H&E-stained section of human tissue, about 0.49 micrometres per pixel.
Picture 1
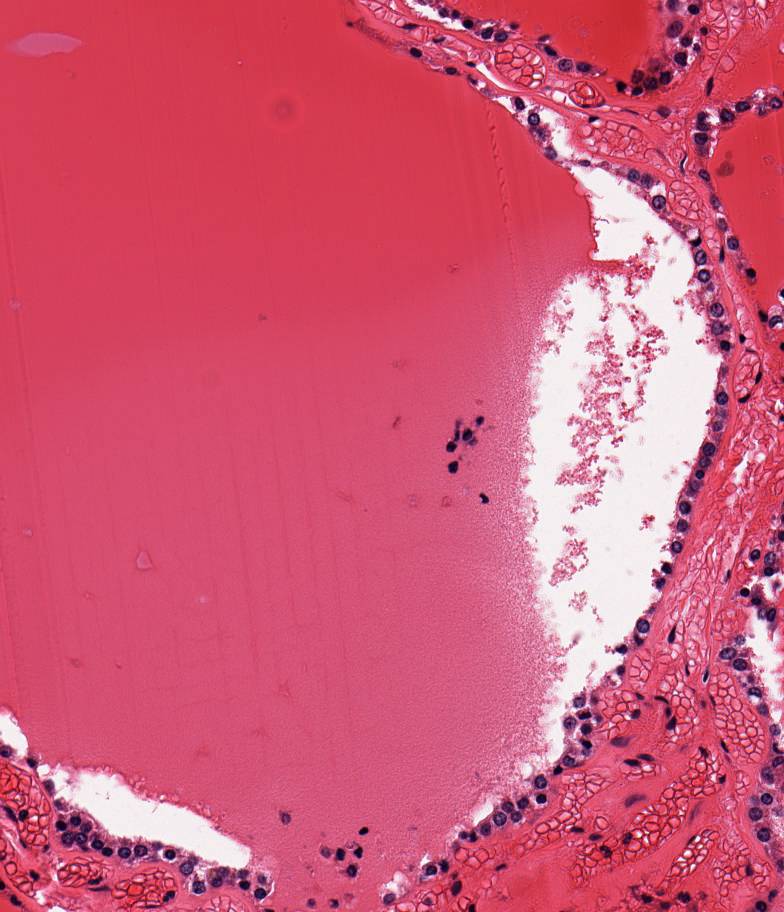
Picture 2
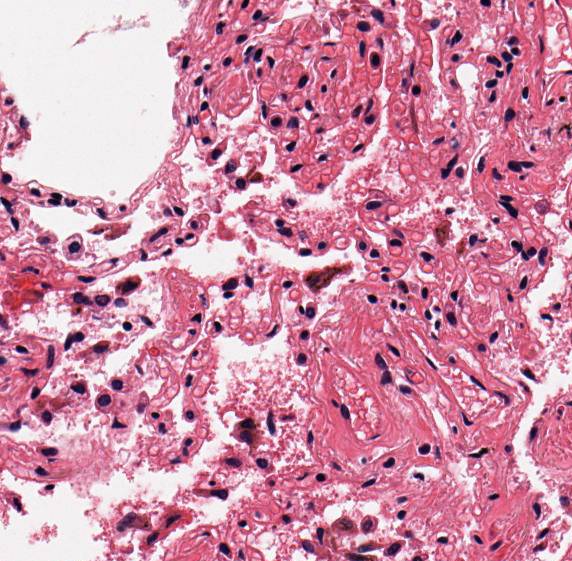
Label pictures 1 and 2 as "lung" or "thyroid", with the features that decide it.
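The thyroid is in picture 1 and the lung in picture 2. Picture 1 contains a large follicle filled with smooth, homogeneous, deep pink colloid. Picture 2 is a meshwork of thickened pink septa separating irregular open spaces, the largest at the upper left; several of the smaller spaces hold pale pink granular material with a few loose cells.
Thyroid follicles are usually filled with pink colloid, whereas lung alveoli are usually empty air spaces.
The thyroid follicle is lined by a single layer of flattened to low cuboidal cells with small round dark nuclei, and this epithelium forms no papillae projecting into the follicle.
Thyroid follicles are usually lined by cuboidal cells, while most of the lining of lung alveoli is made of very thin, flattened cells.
The stroma differs as well: in the thyroid, a narrow stroma at the right and bottom holds many capillaries packed with red blood cells; in the lung, the septa are widened by dense eosinophilic collagen containing elongated spindle-shaped nuclei.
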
